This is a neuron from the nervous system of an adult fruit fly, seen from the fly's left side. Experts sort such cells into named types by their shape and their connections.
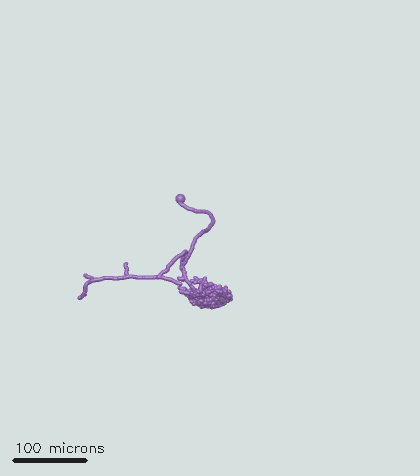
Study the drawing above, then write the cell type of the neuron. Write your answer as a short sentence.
The cell type is IN23B067_c.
